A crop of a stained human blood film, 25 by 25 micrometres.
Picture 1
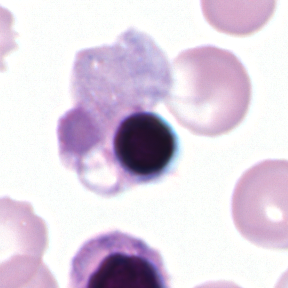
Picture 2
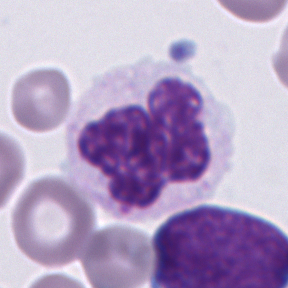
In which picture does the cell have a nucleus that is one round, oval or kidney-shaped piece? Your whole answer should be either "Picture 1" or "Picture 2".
Picture 1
